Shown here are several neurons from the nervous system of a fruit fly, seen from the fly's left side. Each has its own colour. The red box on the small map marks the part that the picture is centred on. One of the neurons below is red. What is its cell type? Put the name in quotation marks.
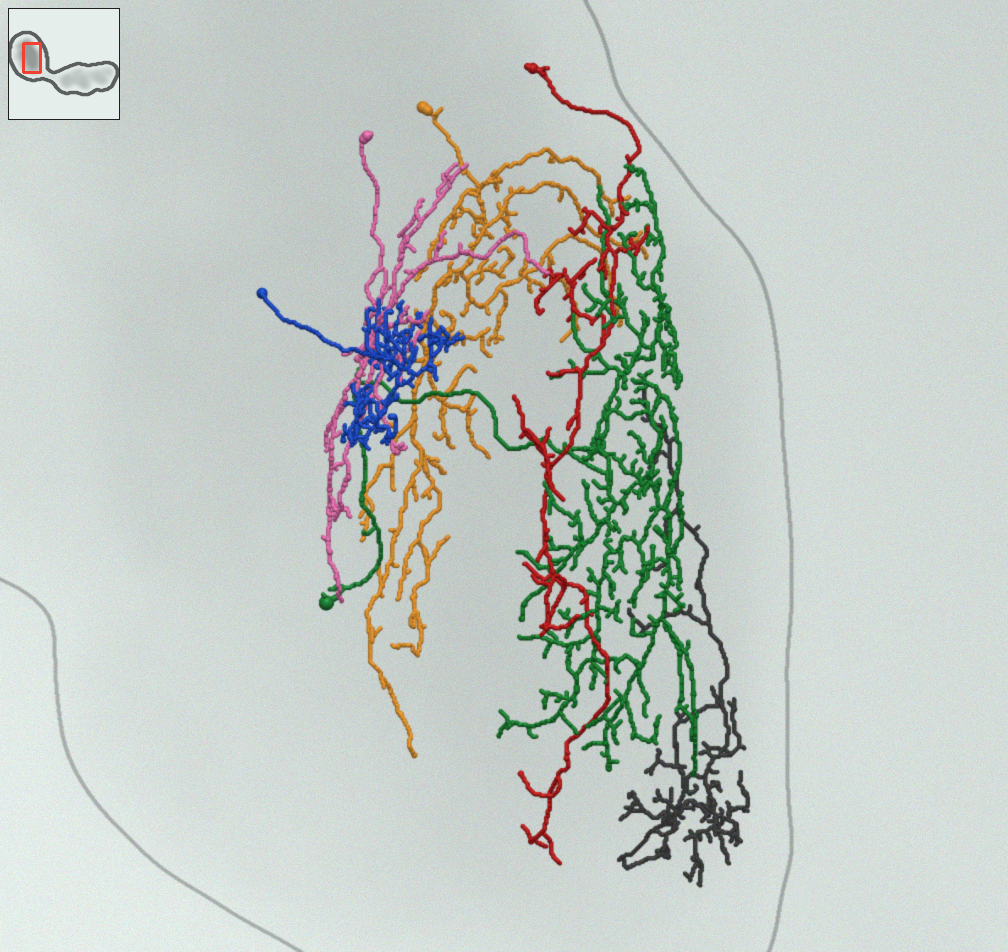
"Cm10"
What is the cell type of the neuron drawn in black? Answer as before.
"Cm8"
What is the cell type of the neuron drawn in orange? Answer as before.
"Cm14"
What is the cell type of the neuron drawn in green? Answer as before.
"Cm20"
